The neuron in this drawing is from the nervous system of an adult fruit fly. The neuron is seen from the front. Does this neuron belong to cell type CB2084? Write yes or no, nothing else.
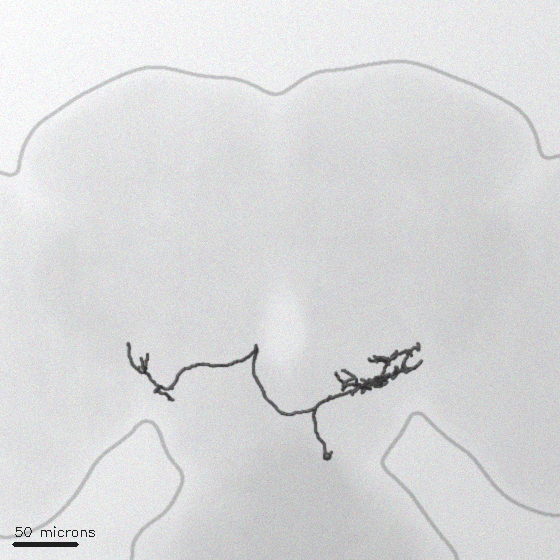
no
